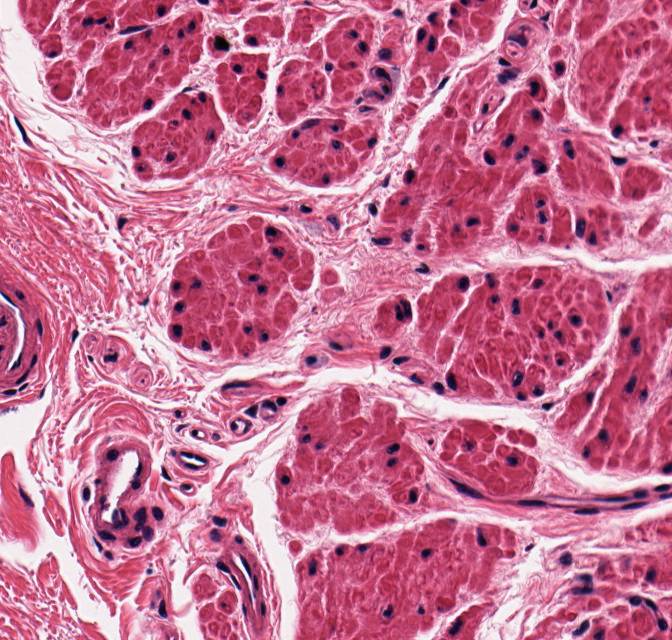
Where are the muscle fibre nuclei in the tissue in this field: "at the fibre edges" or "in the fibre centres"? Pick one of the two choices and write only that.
In the fibre centres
